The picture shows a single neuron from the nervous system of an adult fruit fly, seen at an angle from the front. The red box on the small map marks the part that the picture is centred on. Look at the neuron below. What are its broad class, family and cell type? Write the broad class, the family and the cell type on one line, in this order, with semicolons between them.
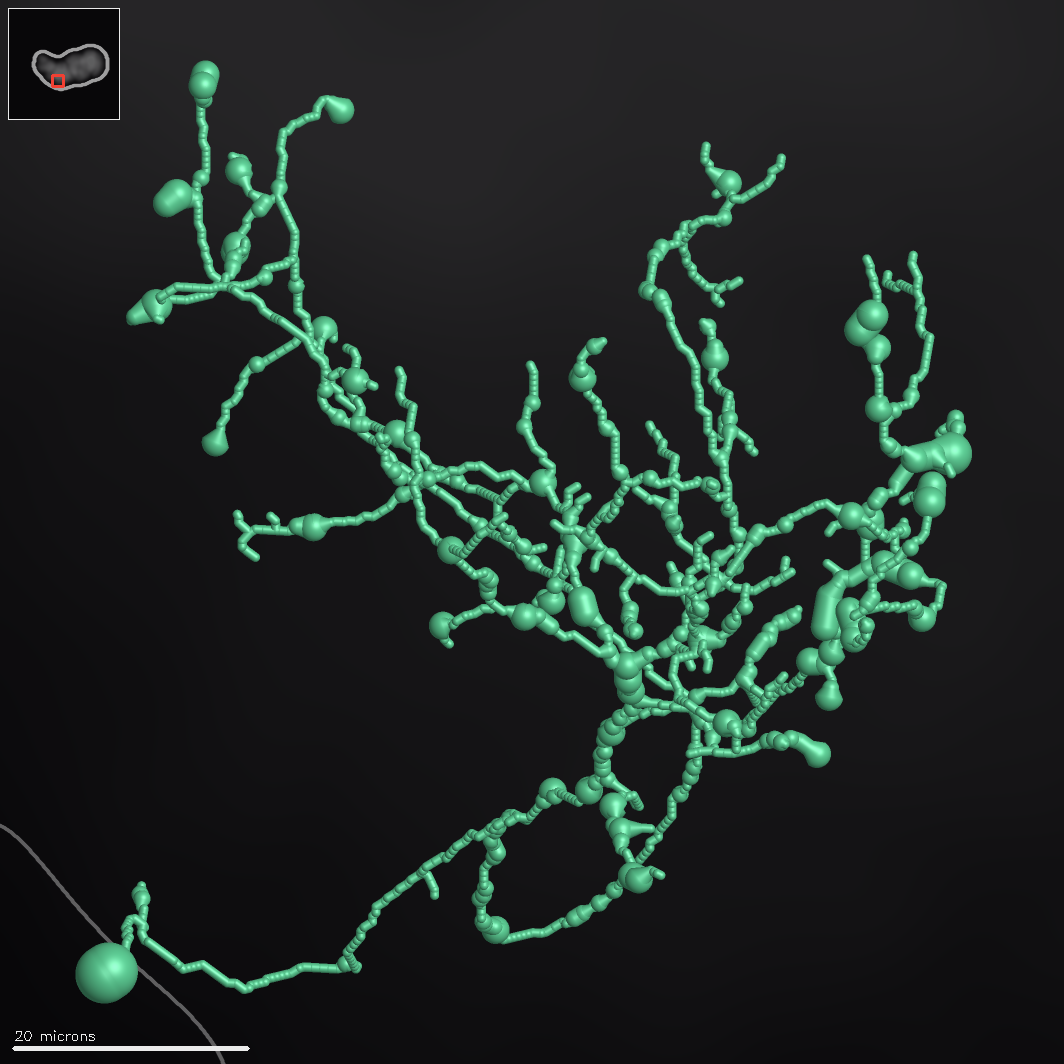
nerve-cord intrinsic neuron; hemilineage 01B; IN01B041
